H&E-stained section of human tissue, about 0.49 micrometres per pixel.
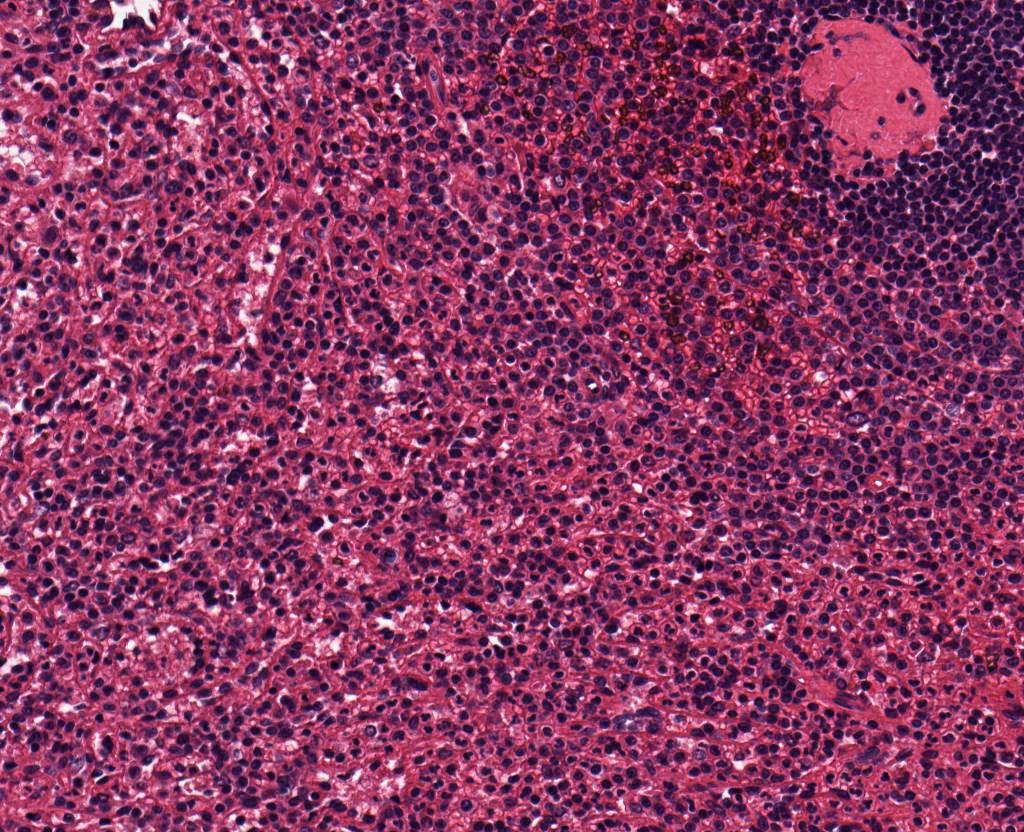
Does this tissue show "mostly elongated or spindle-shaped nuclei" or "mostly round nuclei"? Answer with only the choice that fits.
Mostly round nuclei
